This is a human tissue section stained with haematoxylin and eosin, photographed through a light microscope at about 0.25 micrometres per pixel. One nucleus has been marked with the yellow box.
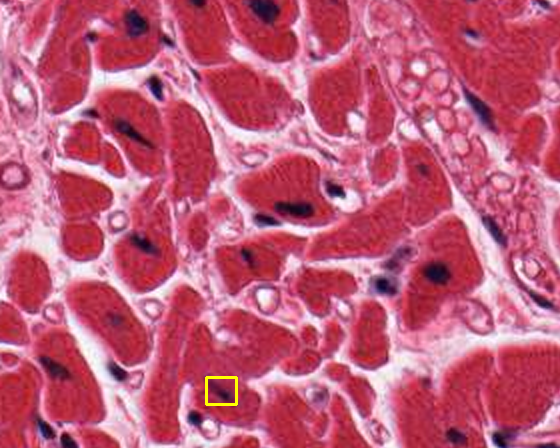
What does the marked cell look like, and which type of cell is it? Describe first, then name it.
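The nucleus is a slender, elongated dark-purple streak lying in the middle of the cell, its long axis running along the length of the cell. The nucleus is less intensely dark than the small, round, very dark nucleus just below and to the left of the cell. The cytoplasm is abundant and deep red, with faint streaks running along the cell, and it surrounds the nucleus on all sides. The cell has an irregular outline and is separated from neighbouring red cells, which are cut at various angles, by thin pale spaces. At the lower left edge of the cell is a small round clear space, like a tiny vessel lumen. The marked nucleus belongs to a cardiomyocyte.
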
